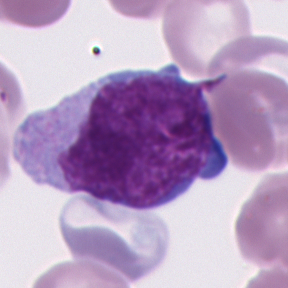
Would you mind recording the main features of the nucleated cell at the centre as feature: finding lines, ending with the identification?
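Chromatin: dark purple, coarsely mottled, not smooth
Nucleolus: none distinct
Cytoplasm: no coarse granules
Outline: small pointed projection at upper right
Name: myeloblast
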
